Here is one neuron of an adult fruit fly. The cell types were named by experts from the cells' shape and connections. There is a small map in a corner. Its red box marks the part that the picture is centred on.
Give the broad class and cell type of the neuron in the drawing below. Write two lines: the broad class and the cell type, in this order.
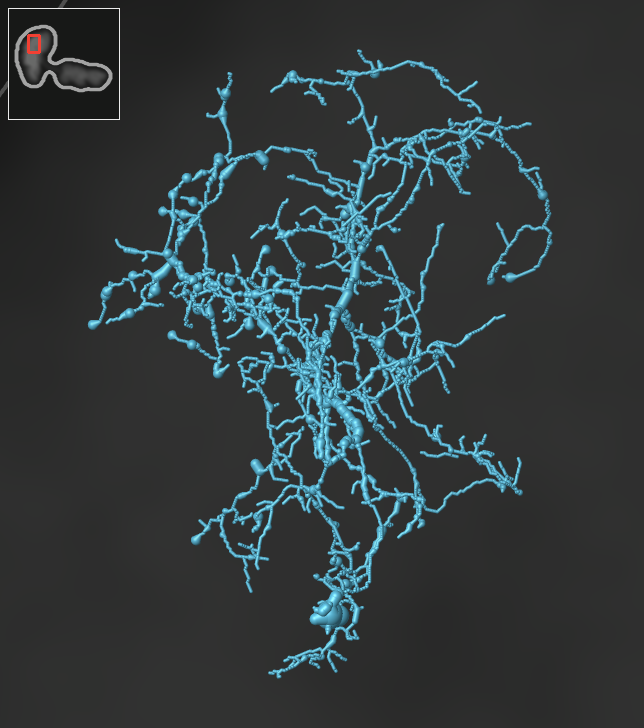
central-brain intrinsic neuron
AVLP348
